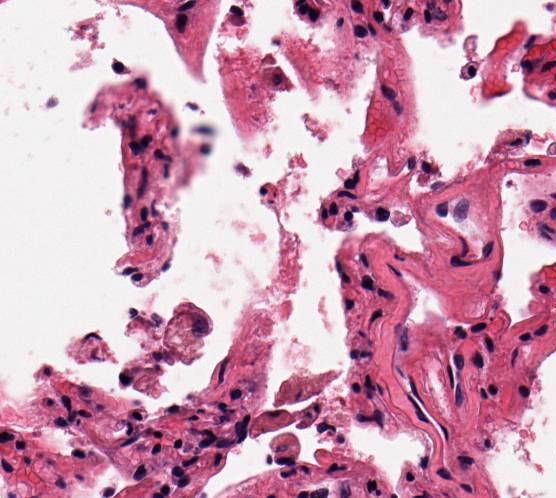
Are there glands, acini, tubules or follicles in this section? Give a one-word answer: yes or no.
No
